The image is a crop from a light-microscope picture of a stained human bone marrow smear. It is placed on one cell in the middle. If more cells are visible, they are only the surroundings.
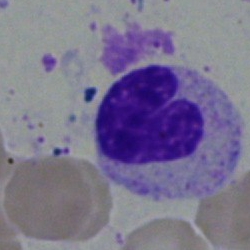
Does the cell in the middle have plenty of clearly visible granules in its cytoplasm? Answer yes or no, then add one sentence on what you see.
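Yes. Fine purple granules are scattered through the cytoplasm.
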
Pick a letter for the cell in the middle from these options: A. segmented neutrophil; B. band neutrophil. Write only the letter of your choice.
B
